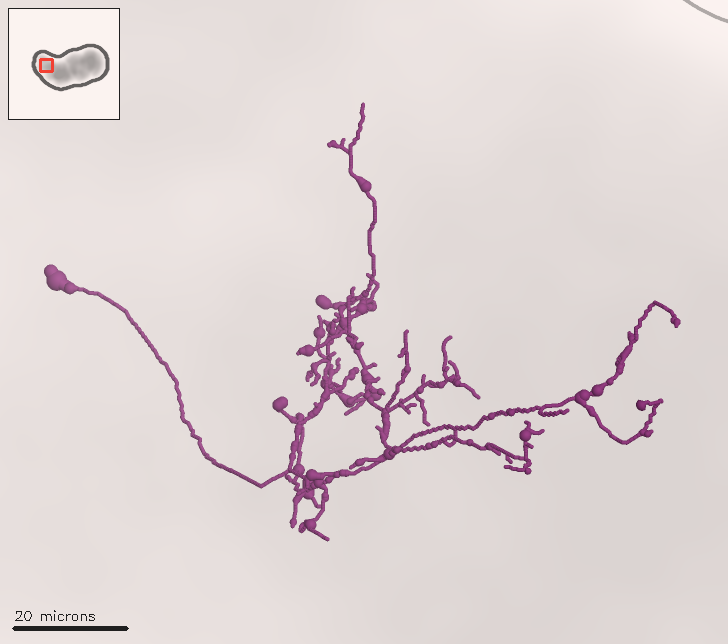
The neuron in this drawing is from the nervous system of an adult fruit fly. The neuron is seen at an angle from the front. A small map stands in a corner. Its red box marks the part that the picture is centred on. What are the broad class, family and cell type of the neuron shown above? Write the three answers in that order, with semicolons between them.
nerve-cord intrinsic neuron; hemilineage 01B; IN01B084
